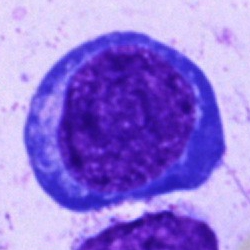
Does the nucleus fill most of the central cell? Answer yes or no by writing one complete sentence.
Yes, the cell's cytoplasm is limited to a thin rim around the nucleus.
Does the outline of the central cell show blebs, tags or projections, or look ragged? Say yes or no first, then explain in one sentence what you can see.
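No. The cell outline is roughly round with a smooth border.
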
